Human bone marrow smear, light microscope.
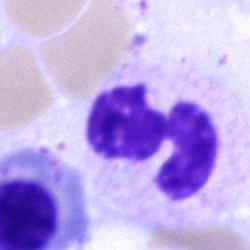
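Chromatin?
Dense, dark purple, only a few small paler patches.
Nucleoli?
None can be seen in the nucleus.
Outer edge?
Faint, hard to trace against the background.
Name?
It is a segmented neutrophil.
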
